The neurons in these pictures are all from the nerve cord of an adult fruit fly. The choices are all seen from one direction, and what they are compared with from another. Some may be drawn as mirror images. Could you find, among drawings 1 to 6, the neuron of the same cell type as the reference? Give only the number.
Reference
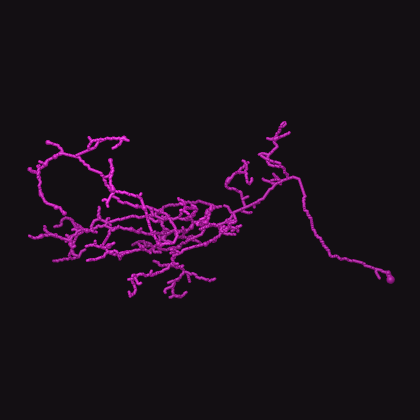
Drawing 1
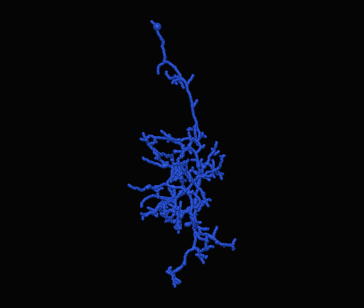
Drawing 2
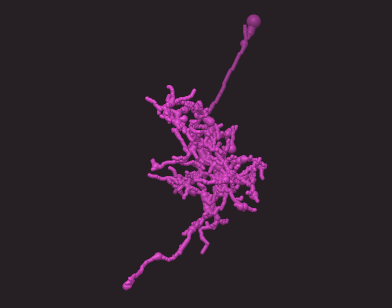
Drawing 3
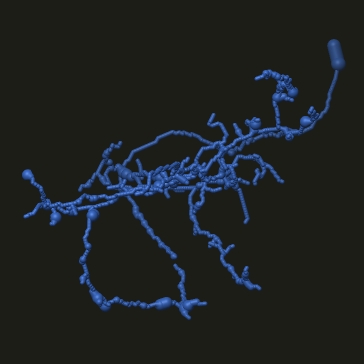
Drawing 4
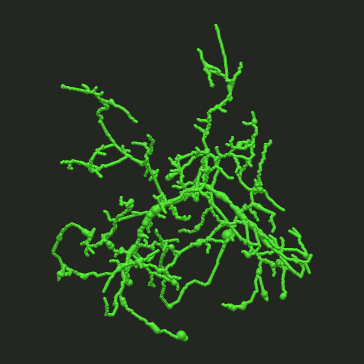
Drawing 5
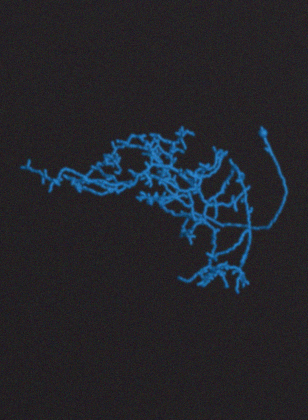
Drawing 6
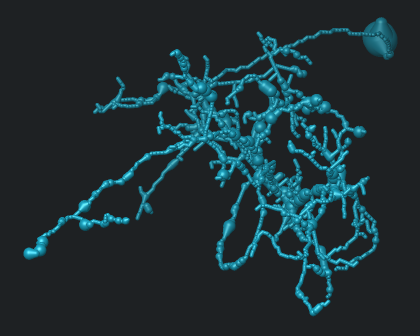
6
